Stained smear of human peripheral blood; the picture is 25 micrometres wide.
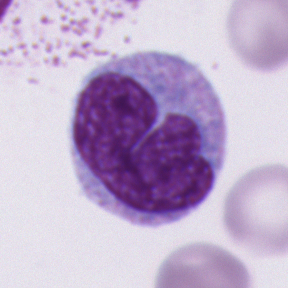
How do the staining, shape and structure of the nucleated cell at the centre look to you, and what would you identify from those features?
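I'm seeing a folded nucleus, with a deep cleft running in from the upper right. Around it the cytoplasm is pale grey-blue, widest to the upper right of the nucleus, and dusted with fine pinkish-purple granules. Measuring, the cell comes to about 15 micrometres across, and the nucleus takes up about 60% of its area. It's a monocyte.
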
